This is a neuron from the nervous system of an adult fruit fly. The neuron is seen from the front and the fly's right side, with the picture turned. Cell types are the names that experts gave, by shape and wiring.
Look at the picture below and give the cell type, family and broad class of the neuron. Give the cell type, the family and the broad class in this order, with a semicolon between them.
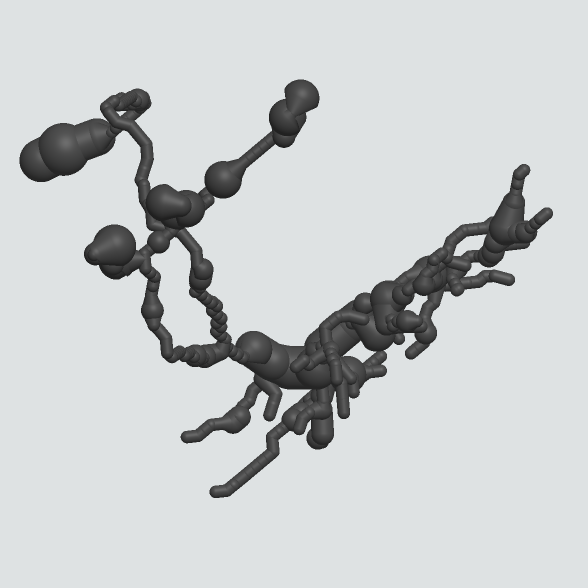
T4b; T; optic-lobe intrinsic neuron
